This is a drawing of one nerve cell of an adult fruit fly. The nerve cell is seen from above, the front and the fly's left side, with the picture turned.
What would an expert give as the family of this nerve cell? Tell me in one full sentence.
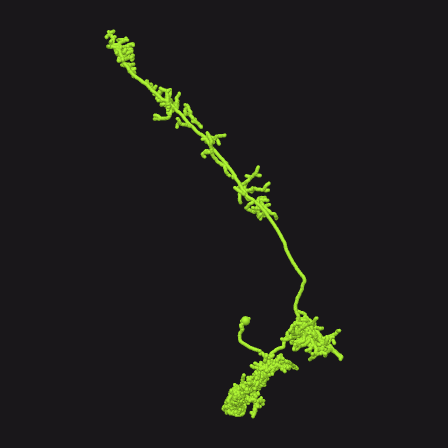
The nerve cell takes hemilineage PSp2 as its family.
